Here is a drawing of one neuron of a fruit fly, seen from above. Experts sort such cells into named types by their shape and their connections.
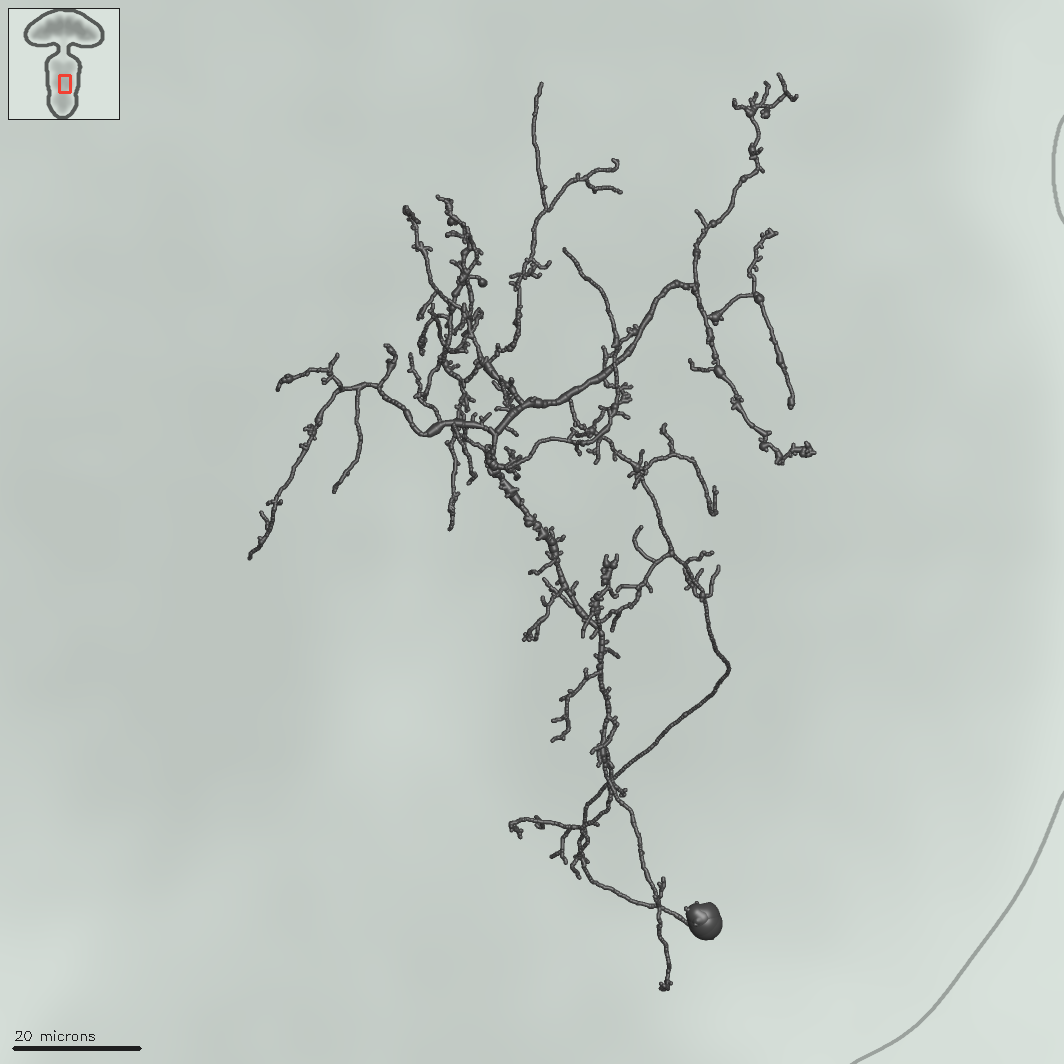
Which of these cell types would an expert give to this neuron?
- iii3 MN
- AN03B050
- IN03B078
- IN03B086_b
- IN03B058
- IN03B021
IN03B058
